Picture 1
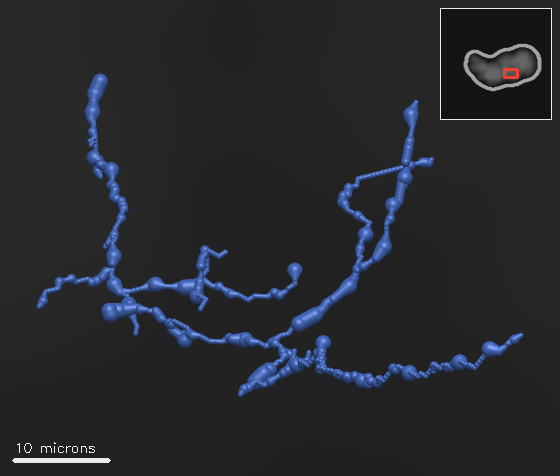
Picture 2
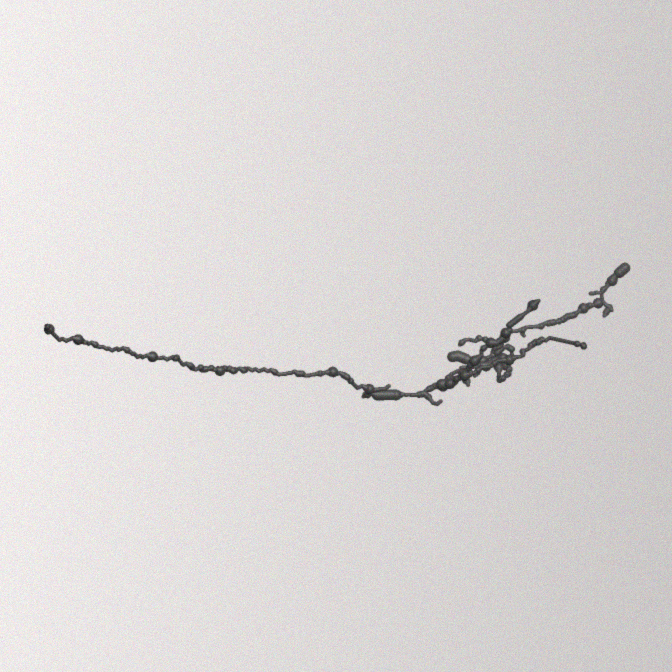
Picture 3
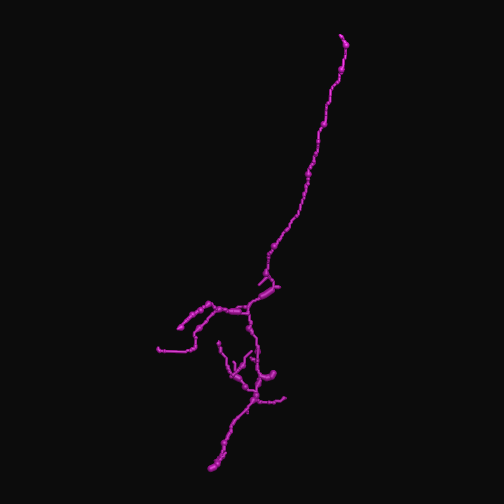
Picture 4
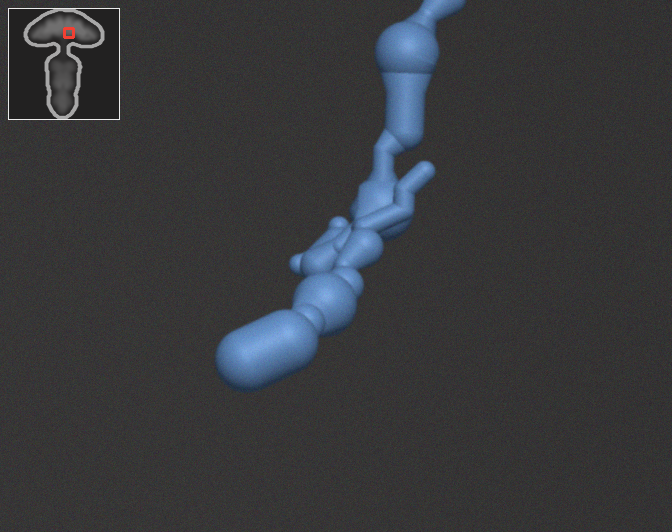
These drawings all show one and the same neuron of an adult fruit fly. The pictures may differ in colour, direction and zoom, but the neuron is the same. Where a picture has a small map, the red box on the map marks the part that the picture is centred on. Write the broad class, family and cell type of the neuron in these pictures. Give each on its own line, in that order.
sensory neuron entering the brain
class mechanosensory
JO-EV3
